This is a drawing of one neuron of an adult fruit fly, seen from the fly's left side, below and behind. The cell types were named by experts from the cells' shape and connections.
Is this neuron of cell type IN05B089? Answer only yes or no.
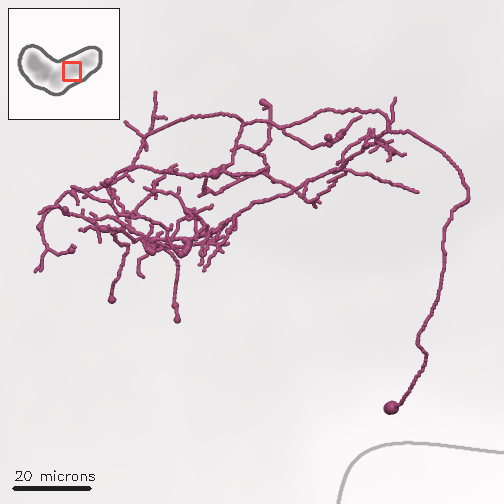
yes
